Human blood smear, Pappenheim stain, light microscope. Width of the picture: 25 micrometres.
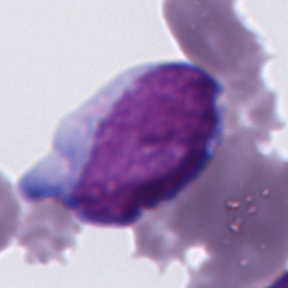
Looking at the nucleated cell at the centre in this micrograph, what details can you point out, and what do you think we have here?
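You'll notice this one is an elongated oval lying diagonally, from lower left to upper right. Its nucleus sits toward the right end, leaving the cytoplasm on the left, and at the lower left end that cytoplasm bulges outward as a rounded lobe. There aren't any granules in it. It's a myeloblast.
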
